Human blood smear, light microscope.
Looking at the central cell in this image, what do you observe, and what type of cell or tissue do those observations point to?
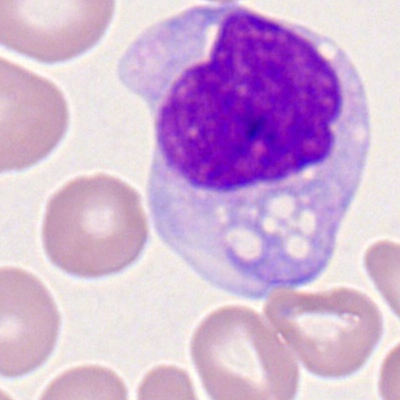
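Start with the nucleus: it is irregular, with a notch in its top edge. Notice that it sits in the upper part of the cell, leaving most of the cytoplasm below. Its chromatin is deep purple and mottled rather than evenly smooth. The cytoplasm itself is pale grey-blue. This cell is a monocyte.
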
